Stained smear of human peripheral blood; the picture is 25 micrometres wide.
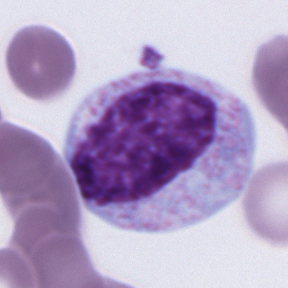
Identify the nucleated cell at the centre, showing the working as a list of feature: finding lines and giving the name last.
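Outline: smooth and roughly round
Nucleus: off-centre, pressed toward the lower left edge
Nucleolus: none distinct, however closely you look
Granules: fine, reddish-purple, scattered through the cytoplasm
Name: myelocyte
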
